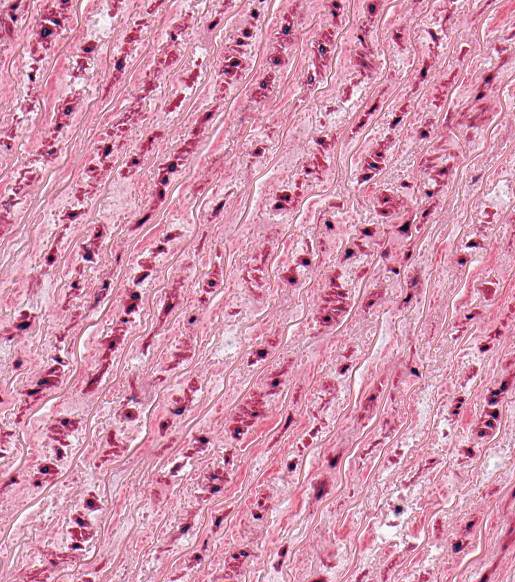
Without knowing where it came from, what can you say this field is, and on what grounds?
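This field shows the tunica media of an artery. Follow the wavy pink fibrous strands: they fill the whole field, running in parallel from lower left to upper right.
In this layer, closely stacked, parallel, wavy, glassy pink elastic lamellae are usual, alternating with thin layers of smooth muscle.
Next, the dark purple nuclei, mostly elongated to oval, lie with their long axes along the strands.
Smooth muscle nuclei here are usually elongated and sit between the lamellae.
They are spread fairly evenly, crowded nowhere. Narrow, empty, slit-like clefts separate the strands throughout.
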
